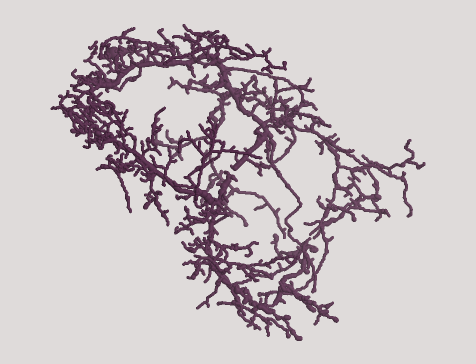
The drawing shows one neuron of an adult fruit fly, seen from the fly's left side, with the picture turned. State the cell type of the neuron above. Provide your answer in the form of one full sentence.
This neuron has been assigned cell type IN16B024.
